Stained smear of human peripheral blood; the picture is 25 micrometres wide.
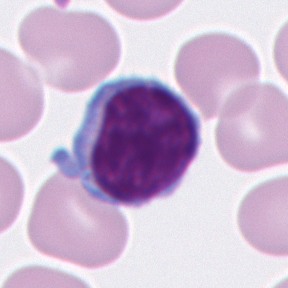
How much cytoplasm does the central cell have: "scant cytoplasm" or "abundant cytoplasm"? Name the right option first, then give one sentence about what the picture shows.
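Scant cytoplasm. The cytoplasm forms a narrow crescent lying mainly on the left side of the nucleus.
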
